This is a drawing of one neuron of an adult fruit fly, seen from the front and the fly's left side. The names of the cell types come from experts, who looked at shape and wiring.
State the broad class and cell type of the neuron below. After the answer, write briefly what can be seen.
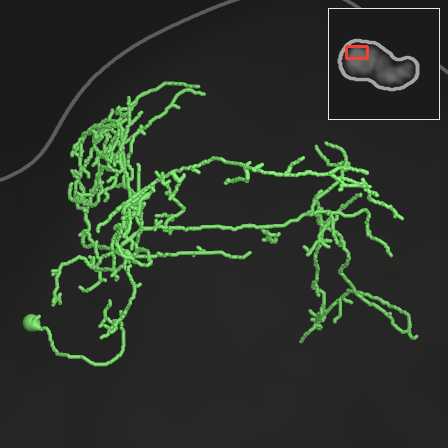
Its broad class is central-brain intrinsic neuron. It is of cell type SLP170. The picture shows dozens of branch ends. In this view it is wider than it is tall.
